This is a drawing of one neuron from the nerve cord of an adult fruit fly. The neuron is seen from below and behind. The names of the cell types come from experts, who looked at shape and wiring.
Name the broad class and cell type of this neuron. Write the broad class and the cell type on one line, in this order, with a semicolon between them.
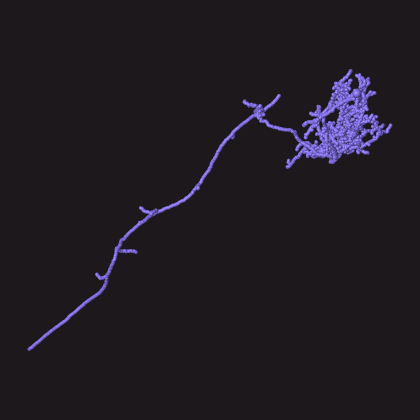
ascending neuron; ANXXX145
